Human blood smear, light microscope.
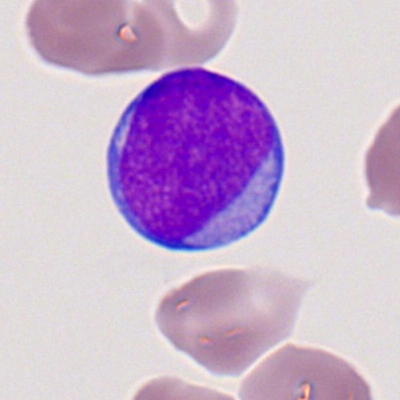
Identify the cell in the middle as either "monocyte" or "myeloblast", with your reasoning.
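My answer is myeloblast, not monocyte.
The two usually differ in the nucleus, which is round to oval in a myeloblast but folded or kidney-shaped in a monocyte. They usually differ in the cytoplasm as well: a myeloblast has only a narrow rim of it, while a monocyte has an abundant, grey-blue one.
In this cell I see a smooth, round outline, chromatin that is finely and evenly stippled with small pale flecks throughout, a pale crescent-shaped zone just inside the blue rim at the lower right, and no granules in the cytoplasm.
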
